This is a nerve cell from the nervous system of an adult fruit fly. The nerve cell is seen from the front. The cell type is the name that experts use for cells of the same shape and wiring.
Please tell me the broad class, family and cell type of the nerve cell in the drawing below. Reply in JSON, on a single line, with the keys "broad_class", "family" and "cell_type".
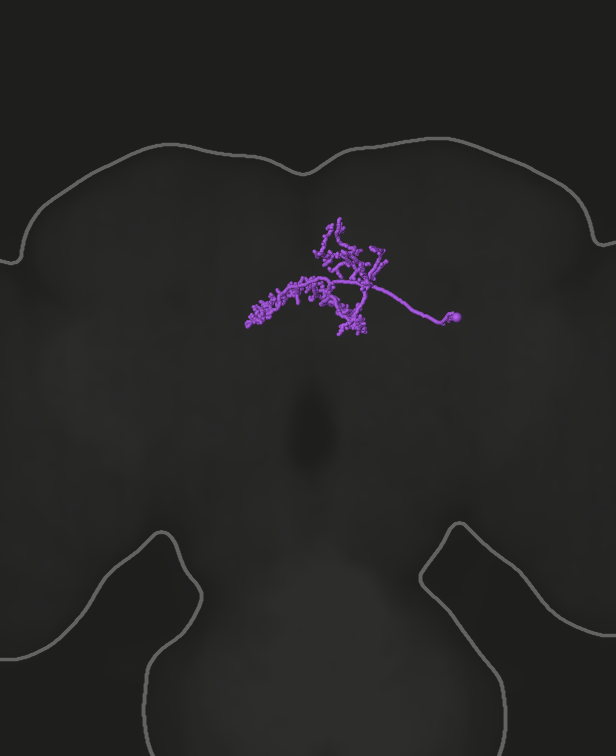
{"broad_class": "central-brain intrinsic neuron", "family": "hemilineage AOTUv4_ventral", "cell_type": "FB4Q_a"}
